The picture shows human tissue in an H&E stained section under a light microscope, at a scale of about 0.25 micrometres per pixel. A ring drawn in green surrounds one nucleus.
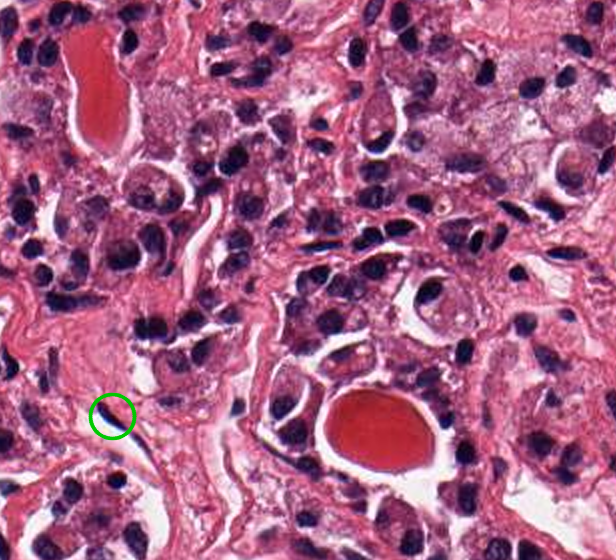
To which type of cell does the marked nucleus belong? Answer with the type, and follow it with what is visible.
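Endothelial cell. The nucleus is long, thin and spindle-shaped, tapering toward its ends. The nucleus is evenly and densely dark, with no inner detail visible. Almost no cytoplasm can be made out around the nucleus. The cell lies flattened along the edge of a narrow, clear, slit-like space and runs in the same direction as that space. Pink fibrous tissue lies against the side of the cell facing away from the clear space.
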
